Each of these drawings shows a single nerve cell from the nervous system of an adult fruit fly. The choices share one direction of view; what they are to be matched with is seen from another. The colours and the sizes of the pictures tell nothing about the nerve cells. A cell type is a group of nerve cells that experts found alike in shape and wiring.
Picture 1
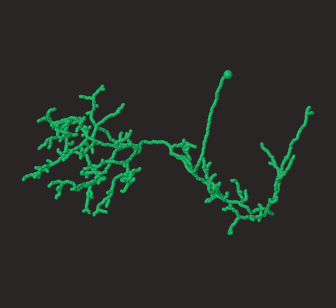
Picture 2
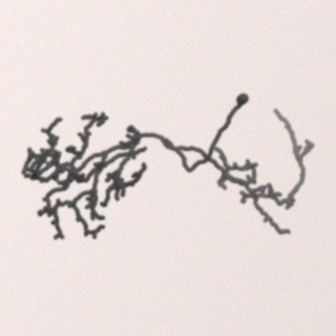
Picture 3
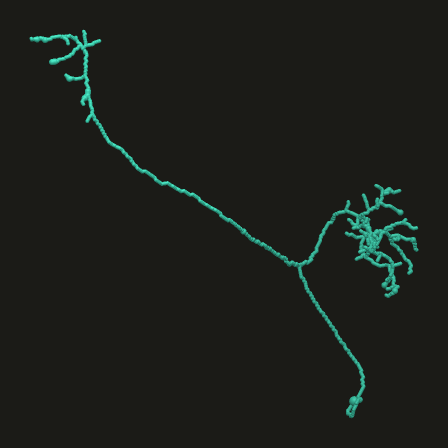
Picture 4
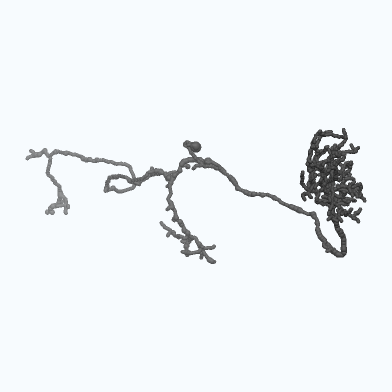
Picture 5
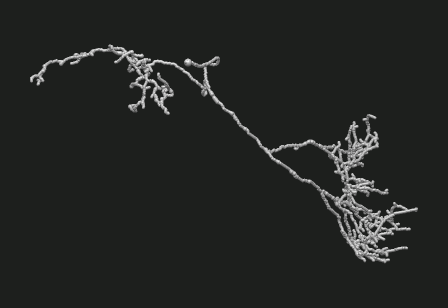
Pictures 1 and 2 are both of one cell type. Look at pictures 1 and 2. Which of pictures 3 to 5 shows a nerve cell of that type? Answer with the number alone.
5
